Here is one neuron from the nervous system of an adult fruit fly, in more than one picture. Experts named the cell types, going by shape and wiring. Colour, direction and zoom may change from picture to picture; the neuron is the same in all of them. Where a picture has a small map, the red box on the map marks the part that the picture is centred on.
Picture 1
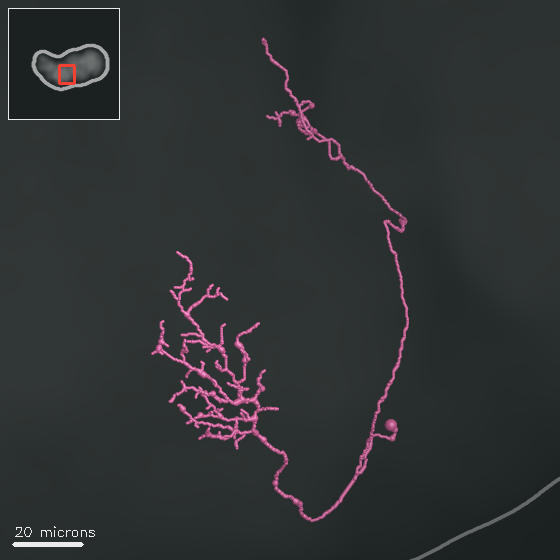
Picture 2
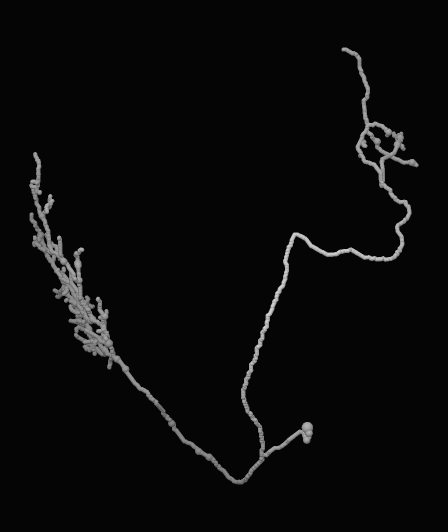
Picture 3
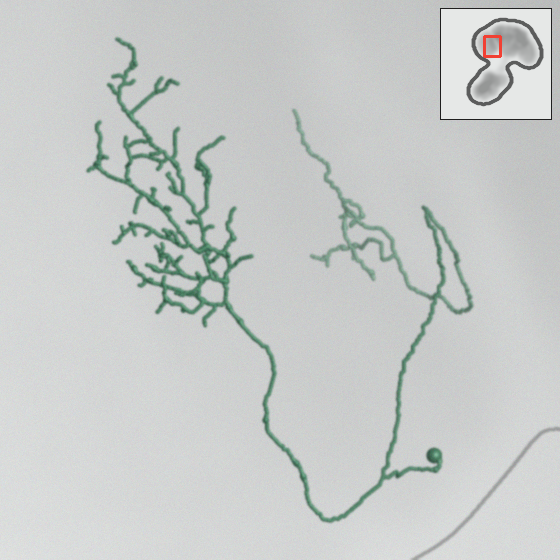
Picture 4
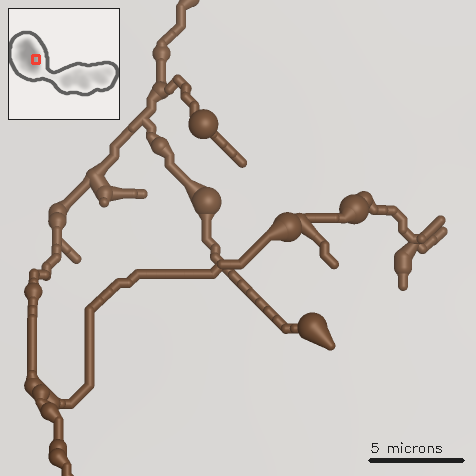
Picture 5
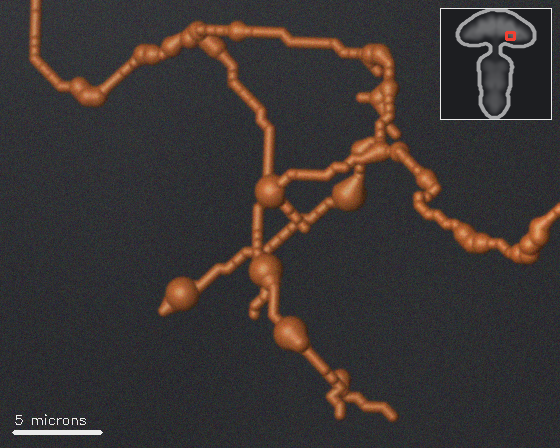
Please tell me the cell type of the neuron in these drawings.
MeLo4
